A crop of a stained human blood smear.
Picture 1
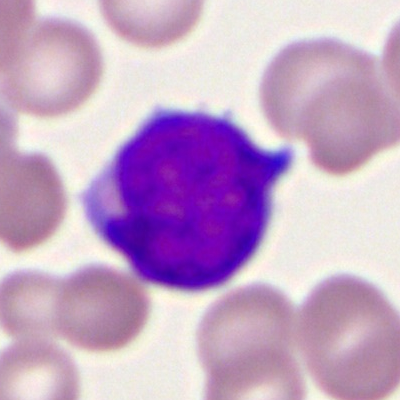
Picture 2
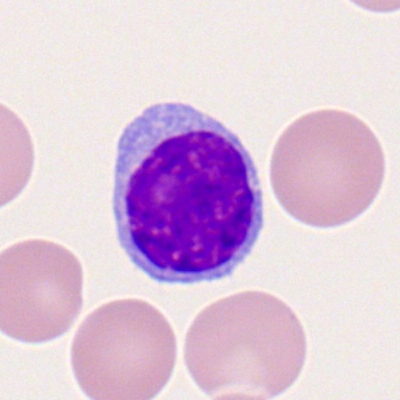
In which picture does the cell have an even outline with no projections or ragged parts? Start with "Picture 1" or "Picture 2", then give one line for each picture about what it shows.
Picture 2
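Picture 1: Small pointed projections stick out along the upper edge of the cell.
Picture 2: The cell outline is smooth and roughly oval.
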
